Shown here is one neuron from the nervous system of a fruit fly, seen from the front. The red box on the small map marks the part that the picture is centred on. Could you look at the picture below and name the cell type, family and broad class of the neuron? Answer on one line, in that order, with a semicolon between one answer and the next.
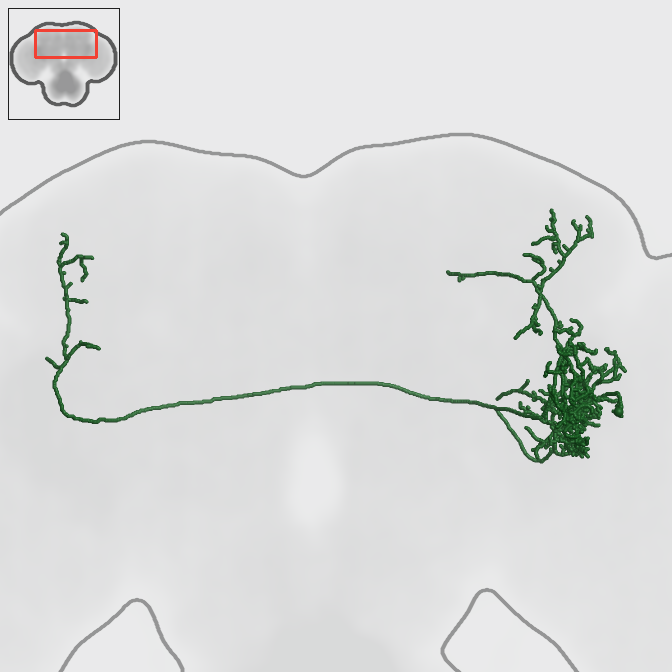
AVLP268; hemilineage VLPl&d1_lateral; central-brain intrinsic neuron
